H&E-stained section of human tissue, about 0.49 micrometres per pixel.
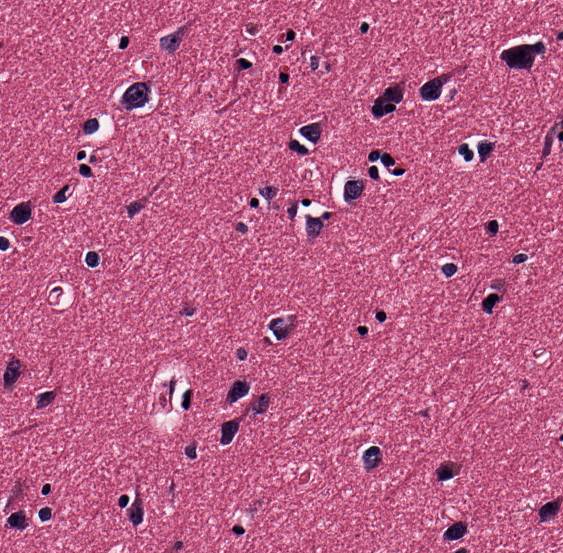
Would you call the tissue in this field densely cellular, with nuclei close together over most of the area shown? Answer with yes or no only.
No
